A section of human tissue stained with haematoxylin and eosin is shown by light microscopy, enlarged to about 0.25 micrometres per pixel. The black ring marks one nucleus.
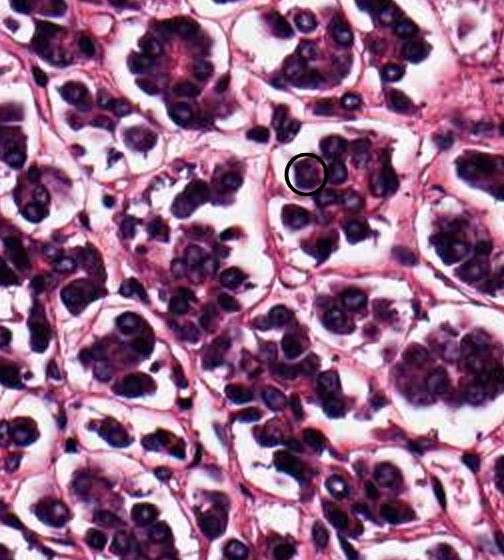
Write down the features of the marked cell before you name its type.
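The nucleus is dark, rounded and fills most of the cell, leaving only a thin rim of cytoplasm. Where the cytoplasm is visible, it is purplish-pink, and its outline does not separate clearly from the neighbouring cells. The cell sits crowded within a cluster of cells whose dark nuclei lie nearly touching one another. This cluster is set off by clear white space and enclosed by thin pink fibrous strands. The marked nucleus belongs to a pancreatic acinar cell.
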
